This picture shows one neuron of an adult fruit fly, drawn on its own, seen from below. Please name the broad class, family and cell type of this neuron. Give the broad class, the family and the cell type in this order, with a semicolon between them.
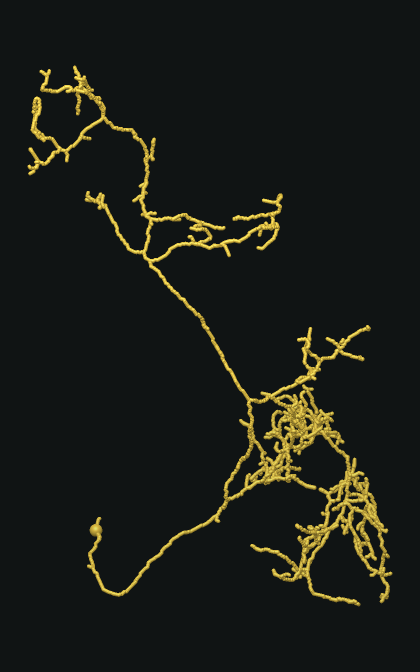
central-brain intrinsic neuron; hemilineage SIPp1; SIP066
